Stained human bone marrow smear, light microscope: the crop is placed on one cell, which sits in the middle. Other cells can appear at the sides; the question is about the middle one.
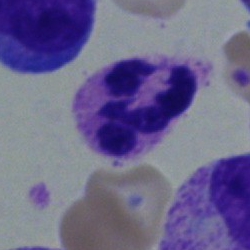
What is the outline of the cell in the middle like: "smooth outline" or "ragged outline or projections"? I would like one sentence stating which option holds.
The border of the cell is ragged or frayed, or shows projections, blebs or tags.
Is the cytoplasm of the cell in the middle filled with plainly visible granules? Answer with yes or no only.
Yes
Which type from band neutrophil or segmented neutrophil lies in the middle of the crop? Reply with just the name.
segmented neutrophil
